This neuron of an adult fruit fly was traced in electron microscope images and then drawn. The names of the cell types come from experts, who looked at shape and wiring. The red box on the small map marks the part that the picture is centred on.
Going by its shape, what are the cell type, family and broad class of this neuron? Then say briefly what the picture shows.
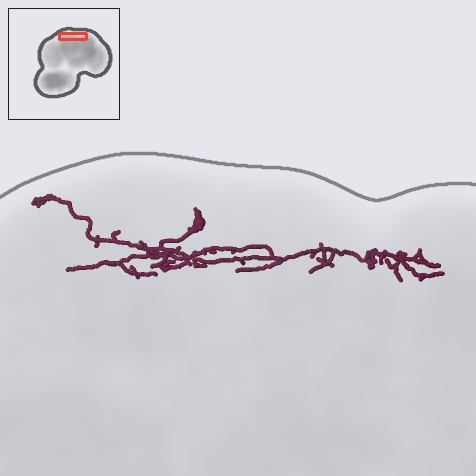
It is of cell type DN1pA. The family is DN1. This is a central-brain intrinsic neuron. The cell body can be seen in the middle of the picture. In this view it is more than twice as wide as it is tall.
